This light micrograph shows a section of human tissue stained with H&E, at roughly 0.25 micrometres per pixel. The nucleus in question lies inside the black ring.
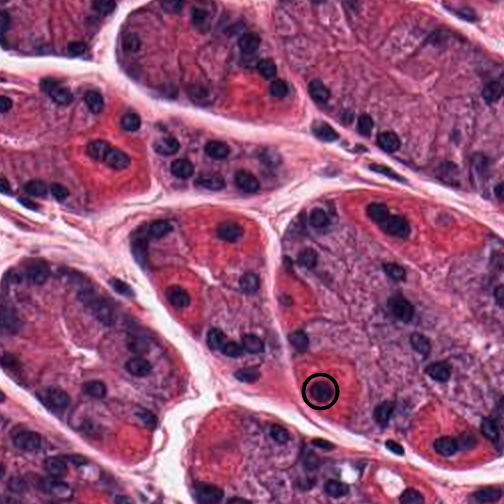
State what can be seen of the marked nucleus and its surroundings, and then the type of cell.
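The nucleus is single, round and dark, and sits near the middle of the cell. The cytoplasm is plentiful and bright pink-red, smoother and more evenly stained than the purple, coarsely grainy cytoplasm of the surrounding cells. The cell is large and rounded to polygonal, with a clear outline against its purple neighbours. It lies at the outer edge of its gland, beside the pale pink fibrous band that separates this gland from the next. This is a parietal cell.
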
